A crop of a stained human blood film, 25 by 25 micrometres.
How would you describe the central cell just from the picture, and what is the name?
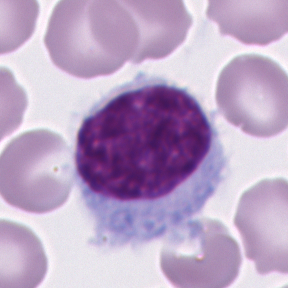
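Fine, hair-like projections make the edge of the cytoplasm ragged. The outline of the cell is irregular rather than a smooth circle. The nucleus has a smooth contour, with no indentation and no lobes, and no distinct nucleolus is visible within it. This is a hairy cell.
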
